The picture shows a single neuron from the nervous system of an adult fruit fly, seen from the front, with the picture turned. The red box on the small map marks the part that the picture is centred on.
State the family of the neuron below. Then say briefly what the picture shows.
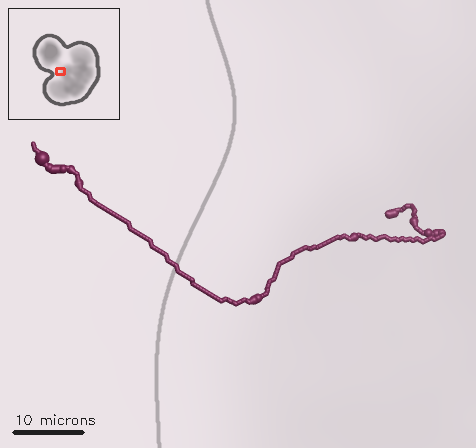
The name of its family is class mechanosensory. It is a sensory neuron entering the brain. No cell body is drawn. From left to right in the picture it spans about 60 microns. There are a dozen or fewer branch ends.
